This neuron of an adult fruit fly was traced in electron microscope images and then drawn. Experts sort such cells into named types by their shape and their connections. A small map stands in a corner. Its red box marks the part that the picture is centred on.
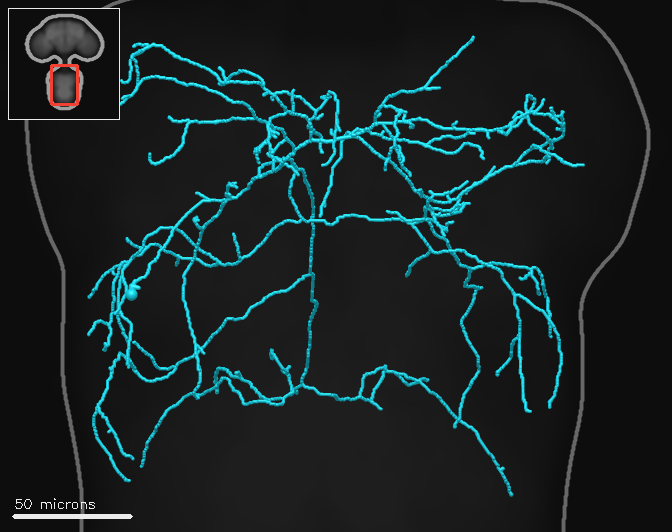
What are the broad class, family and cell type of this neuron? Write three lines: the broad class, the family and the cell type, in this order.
nerve-cord intrinsic neuron
hemilineage 12A
IN12A027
